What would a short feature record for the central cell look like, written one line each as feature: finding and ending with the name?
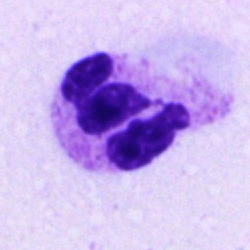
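Chromatin: dense, dark purple, coarsely clumped
Cytoplasm: extends farther on the right side than on the left
Vacuoles: none seen in the cytoplasm
Name: segmented neutrophil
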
